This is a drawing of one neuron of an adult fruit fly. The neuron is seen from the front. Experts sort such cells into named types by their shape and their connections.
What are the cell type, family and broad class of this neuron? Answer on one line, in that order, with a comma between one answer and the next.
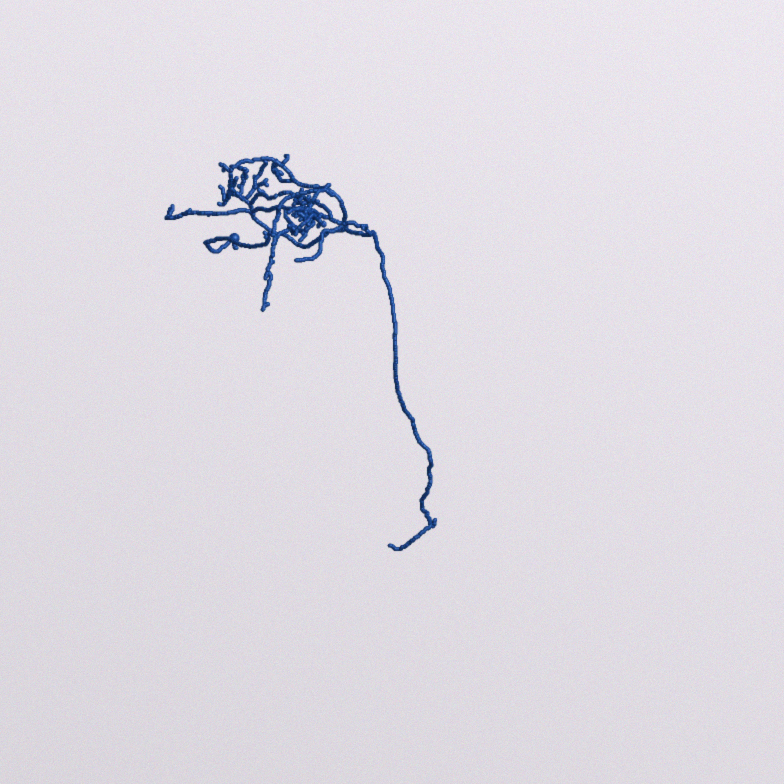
SIP053, hemilineage SMPpv2_dorsal, central-brain intrinsic neuron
